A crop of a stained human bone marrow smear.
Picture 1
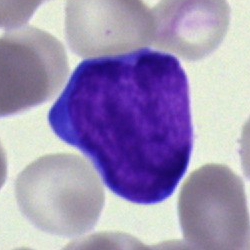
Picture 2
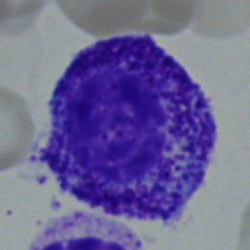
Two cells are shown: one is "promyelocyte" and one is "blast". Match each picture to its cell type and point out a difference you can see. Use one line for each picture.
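The cell in picture 1 is a blast. No granules are visible in the cytoplasm.
The cell in picture 2 is a promyelocyte. The cytoplasm is densely packed with coarse dark purple granules.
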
